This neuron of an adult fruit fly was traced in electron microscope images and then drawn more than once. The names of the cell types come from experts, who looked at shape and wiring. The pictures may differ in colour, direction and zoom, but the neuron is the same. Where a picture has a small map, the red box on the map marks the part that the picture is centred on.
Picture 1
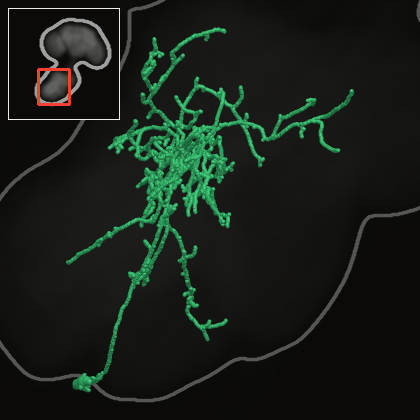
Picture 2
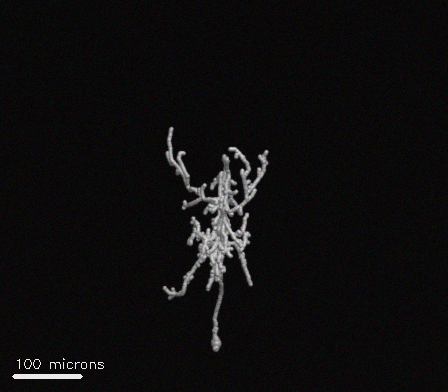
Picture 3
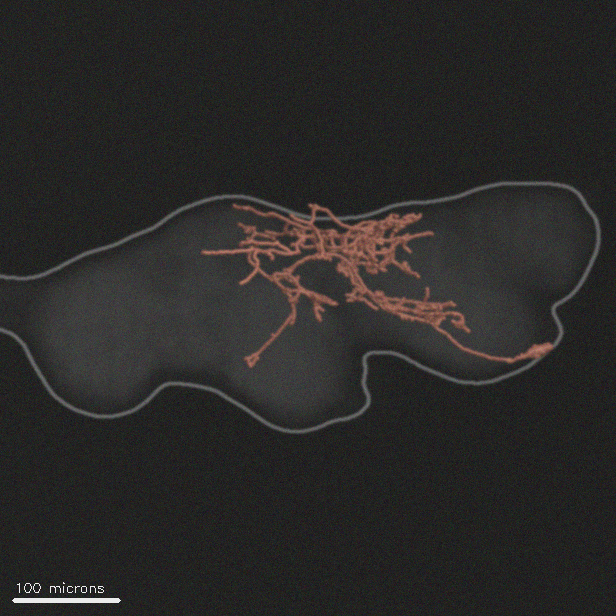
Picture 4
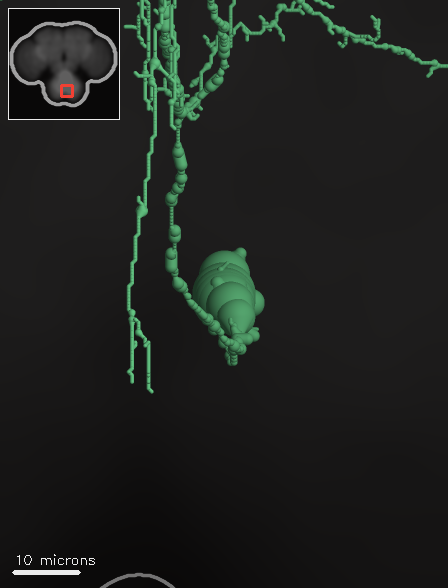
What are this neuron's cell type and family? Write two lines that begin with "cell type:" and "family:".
cell type: FMRFa_Tv
family: hemilineage 27X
